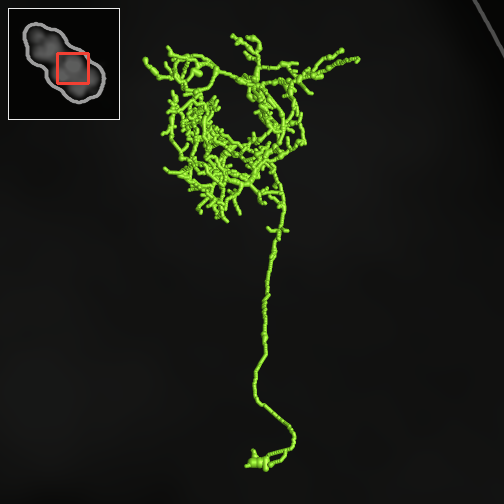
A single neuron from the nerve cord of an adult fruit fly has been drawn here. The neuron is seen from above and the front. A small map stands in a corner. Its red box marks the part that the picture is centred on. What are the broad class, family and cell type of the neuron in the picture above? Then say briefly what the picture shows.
This is a nerve-cord intrinsic neuron. The family is hemilineage 13B. Its cell type is IN13B042. The picture shows dozens of branch ends. In this view it is taller than it is wide.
